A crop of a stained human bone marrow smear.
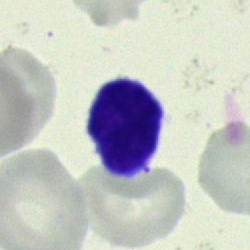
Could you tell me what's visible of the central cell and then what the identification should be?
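Looking at this cell, the nucleus seems to fill almost the whole of it. I can't make out any distinct rim of cytoplasm around the nucleus. The chromatin is dense and stains dark purple throughout. No vacuoles are visible anywhere in the cell either. My name for it: lymphocyte.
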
